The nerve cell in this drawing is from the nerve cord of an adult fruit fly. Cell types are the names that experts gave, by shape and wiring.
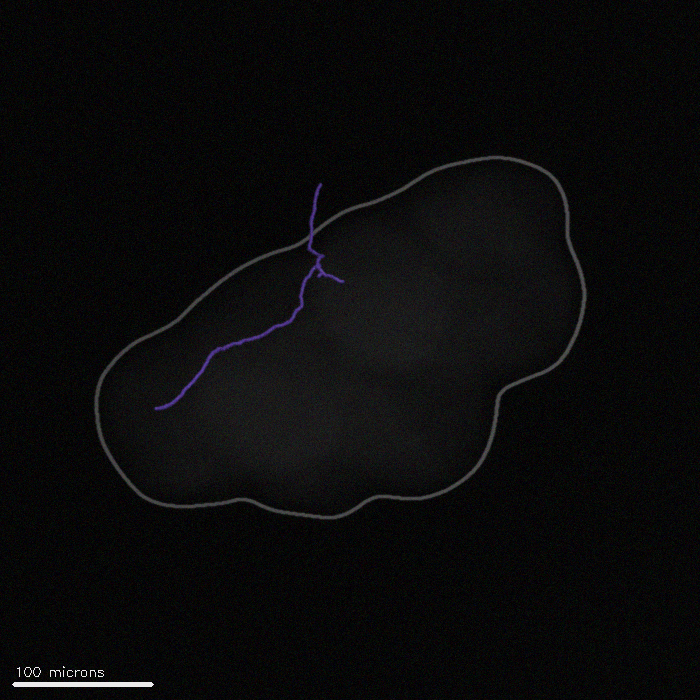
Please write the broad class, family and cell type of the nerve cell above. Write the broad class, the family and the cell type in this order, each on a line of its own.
sensory neuron entering the nerve cord
class mechanosensory proprioceptive
SApp05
